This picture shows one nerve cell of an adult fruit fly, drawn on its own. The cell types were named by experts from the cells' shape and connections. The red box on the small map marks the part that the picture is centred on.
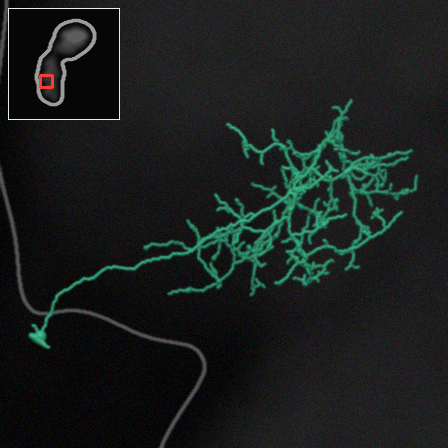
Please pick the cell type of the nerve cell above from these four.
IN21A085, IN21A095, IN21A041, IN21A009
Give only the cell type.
IN21A085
